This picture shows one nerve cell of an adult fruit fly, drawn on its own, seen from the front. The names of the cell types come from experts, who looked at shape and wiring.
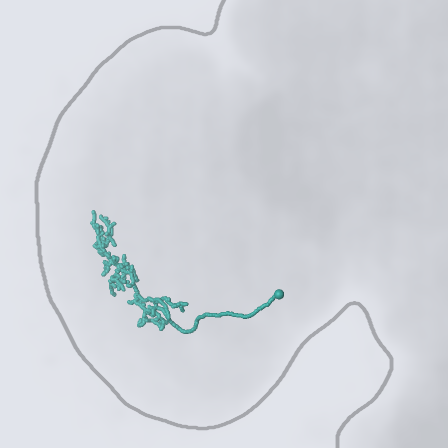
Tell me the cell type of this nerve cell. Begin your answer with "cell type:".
cell type: Cm15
